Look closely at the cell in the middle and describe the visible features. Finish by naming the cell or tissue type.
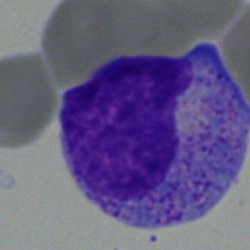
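Let's begin with the outline of the cell, which is roughly round. The nucleus sits toward the left side of the cell. Beside the right edge of the nucleus, the cytoplasm shows a paler, clear area. Many small purple-red granules are scattered through the cytoplasm. This cell is a promyelocyte.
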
